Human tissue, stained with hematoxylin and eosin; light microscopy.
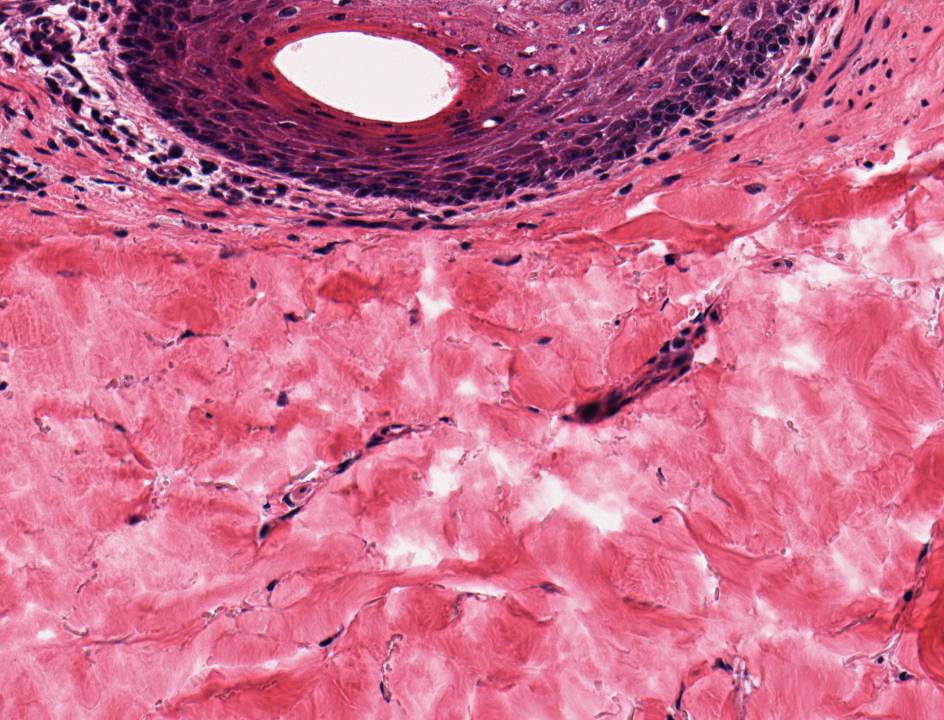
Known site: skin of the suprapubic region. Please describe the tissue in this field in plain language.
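Stratified epithelium is arranged in concentric layers around a single central lumen. That lumen, in the upper centre, is empty, white and oval, longer from side to side than from top to bottom. Right of centre, a small elongated vessel with dark nuclei in its wall crosses the stroma obliquely. At the upper left, beside the epithelial ring, a cluster of small dark round nuclei lies in the stroma.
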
